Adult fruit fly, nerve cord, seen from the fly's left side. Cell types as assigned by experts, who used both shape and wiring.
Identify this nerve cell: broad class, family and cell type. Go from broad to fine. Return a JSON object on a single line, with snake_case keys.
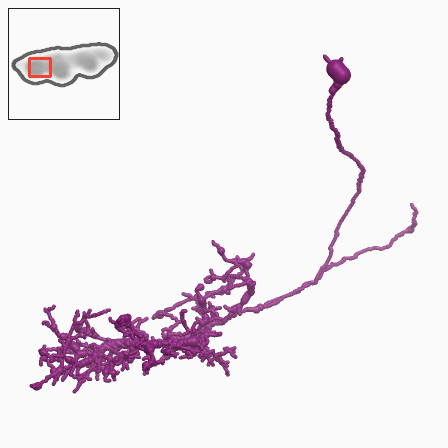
{"broad_class": "nerve-cord intrinsic neuron", "family": "hemilineage 23B", "cell_type": "IN23B043"}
